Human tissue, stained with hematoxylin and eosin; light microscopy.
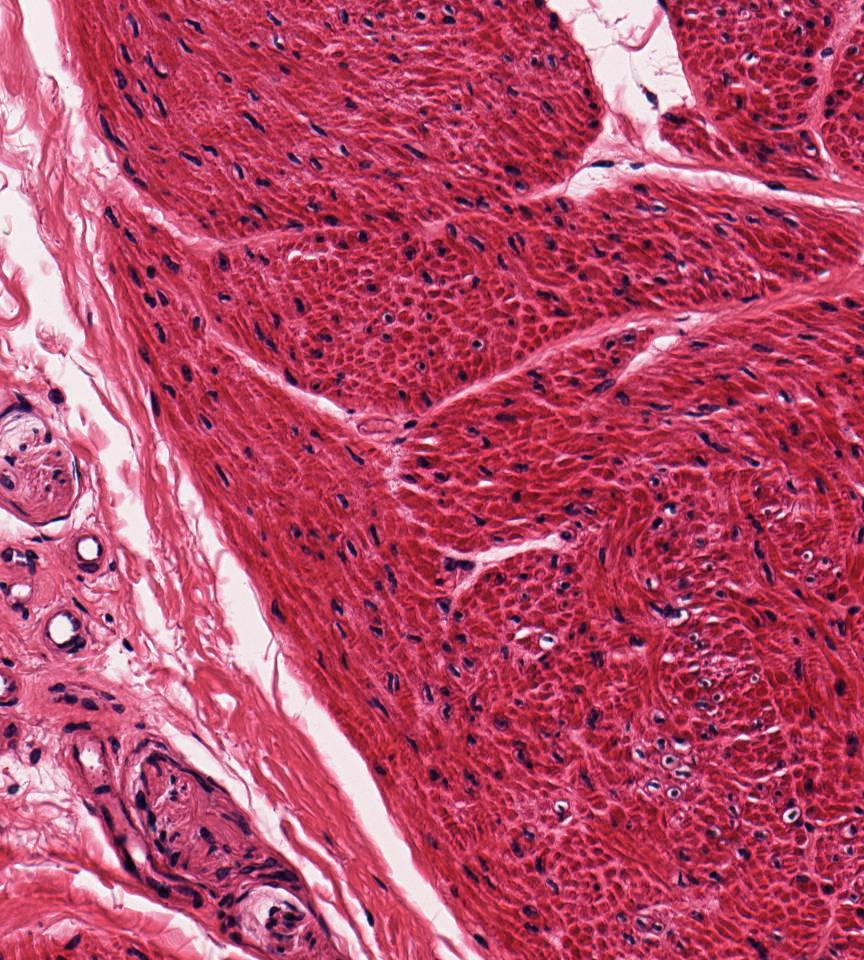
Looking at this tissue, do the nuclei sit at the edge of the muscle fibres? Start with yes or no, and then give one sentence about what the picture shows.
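No. In the right and lower right, the muscle cells are cut across as small polygonal profiles, some with a round, centrally placed nucleus.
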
